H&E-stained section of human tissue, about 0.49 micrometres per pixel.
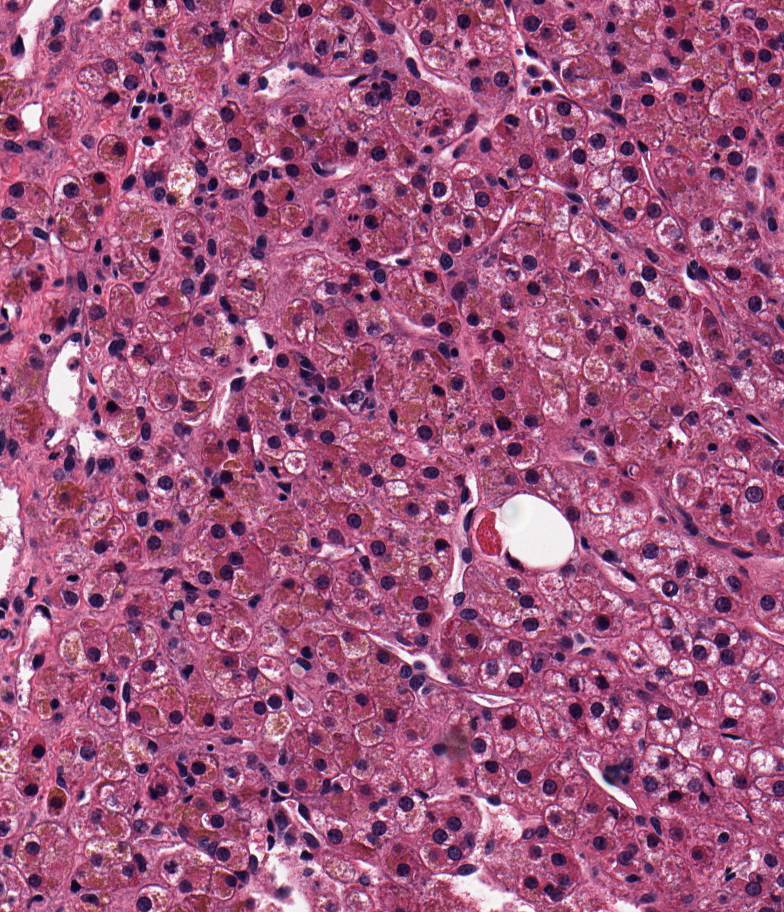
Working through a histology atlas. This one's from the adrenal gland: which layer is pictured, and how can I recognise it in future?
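You are in the zona reticularis here. Many cells have granular eosinophilic cytoplasm holding golden-brown pigment granules, most plentiful on the left.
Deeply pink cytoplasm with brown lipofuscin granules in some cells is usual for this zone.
Move toward the right and the cytoplasm often turns paler and finely vacuolated. Cell borders are distinct, outlining each cell within its nest, and no glands, ducts or lumens appear.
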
